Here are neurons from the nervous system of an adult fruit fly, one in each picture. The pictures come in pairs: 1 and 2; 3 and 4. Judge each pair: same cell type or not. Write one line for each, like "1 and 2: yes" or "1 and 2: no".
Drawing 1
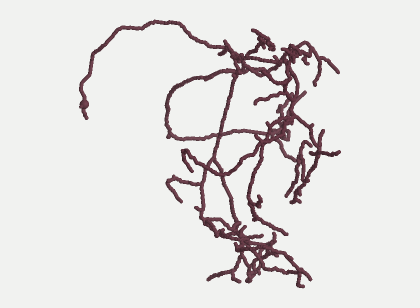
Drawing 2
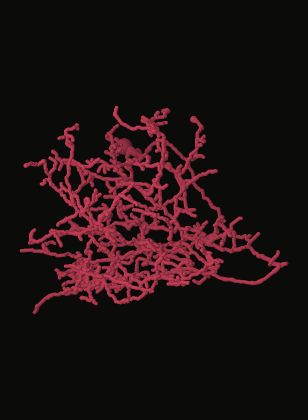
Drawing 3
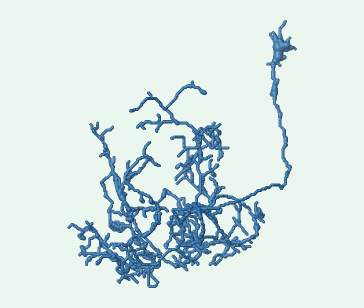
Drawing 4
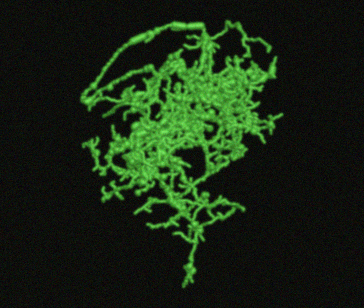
1 and 2: no
3 and 4: yes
